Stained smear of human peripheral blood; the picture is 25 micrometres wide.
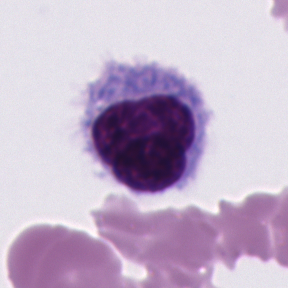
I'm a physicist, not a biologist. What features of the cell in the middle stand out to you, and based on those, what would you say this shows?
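The nucleus sits toward the lower part of the cell, I'd say, leaving the widest band of cytoplasm above it. Its chromatin is dark purple and dense, with coarse strands. The cytoplasm looks pale bluish-grey, and I can't make out any distinct granules in it. So this is a hairy cell.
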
